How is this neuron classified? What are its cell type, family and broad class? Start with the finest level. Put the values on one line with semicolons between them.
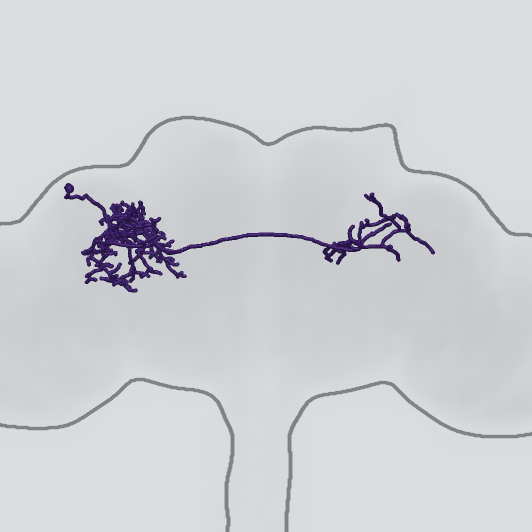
AVLP732m; hemilineage VLPl&d1_dorsal; central-brain intrinsic neuron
